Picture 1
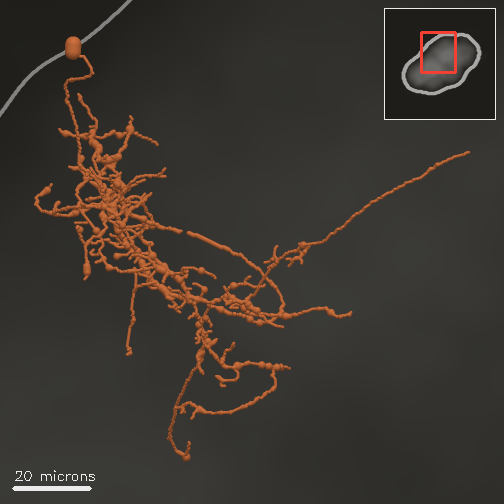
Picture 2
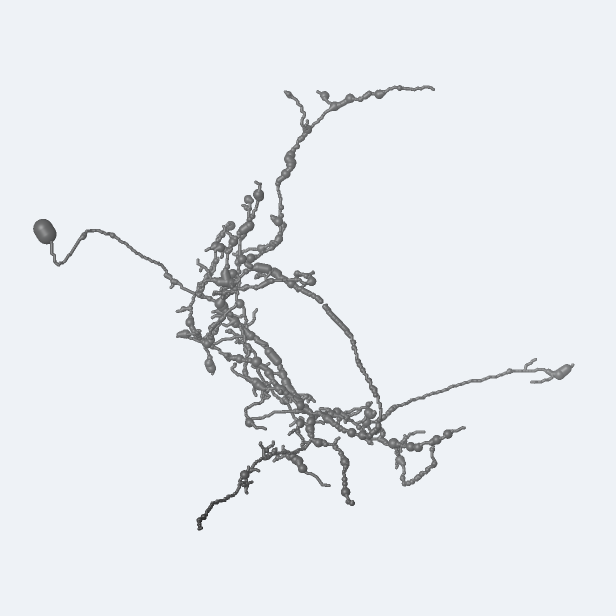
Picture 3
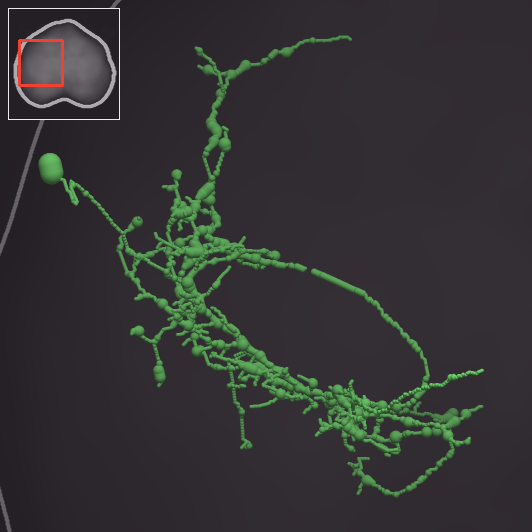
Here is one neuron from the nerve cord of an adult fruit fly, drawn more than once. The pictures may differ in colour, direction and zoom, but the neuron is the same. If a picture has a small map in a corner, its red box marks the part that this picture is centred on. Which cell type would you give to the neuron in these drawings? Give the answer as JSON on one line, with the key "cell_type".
{"cell_type": "IN17A095"}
